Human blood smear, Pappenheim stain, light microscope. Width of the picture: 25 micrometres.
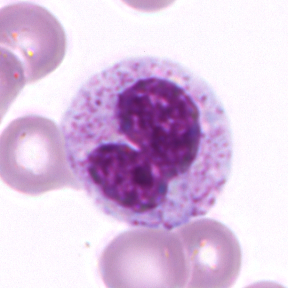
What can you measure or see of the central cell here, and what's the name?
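Looking first at the nucleus: it curves like a kidney, its notch facing left, and it stays one unbroken mass rather than lobes linked by thin strands. It measures about 12 by 10 micrometres, within a cell about 15 micrometres across. The cytoplasm is pale pinkish-lilac, with fine reddish-purple granules scattered all through it. This is a band neutrophil.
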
